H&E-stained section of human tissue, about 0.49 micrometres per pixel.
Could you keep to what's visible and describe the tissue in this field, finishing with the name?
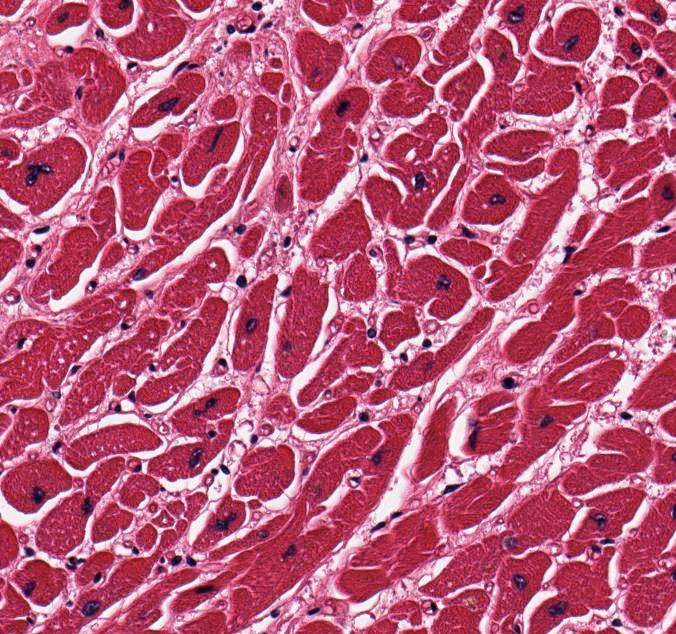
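Cardiac muscle fibres fill the field, cut mostly obliquely, so their elongated profiles run diagonally from lower left to upper right. Several fibres branch into Y-shaped or forked profiles. Throughout the field, the muscle cytoplasm stains a deep, intense red. Pale, loose connective tissue lies between the fibres, with small, round, dark nuclei scattered in it. This is the left ventricle of the heart.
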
